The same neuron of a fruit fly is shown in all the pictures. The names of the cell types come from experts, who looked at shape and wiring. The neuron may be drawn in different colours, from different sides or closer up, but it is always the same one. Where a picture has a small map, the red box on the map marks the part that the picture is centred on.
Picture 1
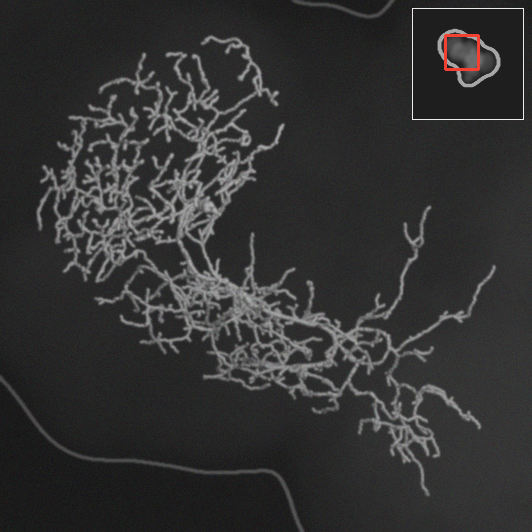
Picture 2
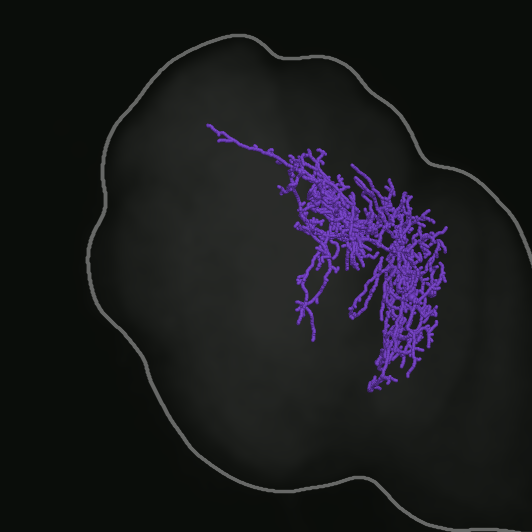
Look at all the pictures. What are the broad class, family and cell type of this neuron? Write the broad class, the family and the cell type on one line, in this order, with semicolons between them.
visual centrifugal neuron; LoVC; LoVC19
